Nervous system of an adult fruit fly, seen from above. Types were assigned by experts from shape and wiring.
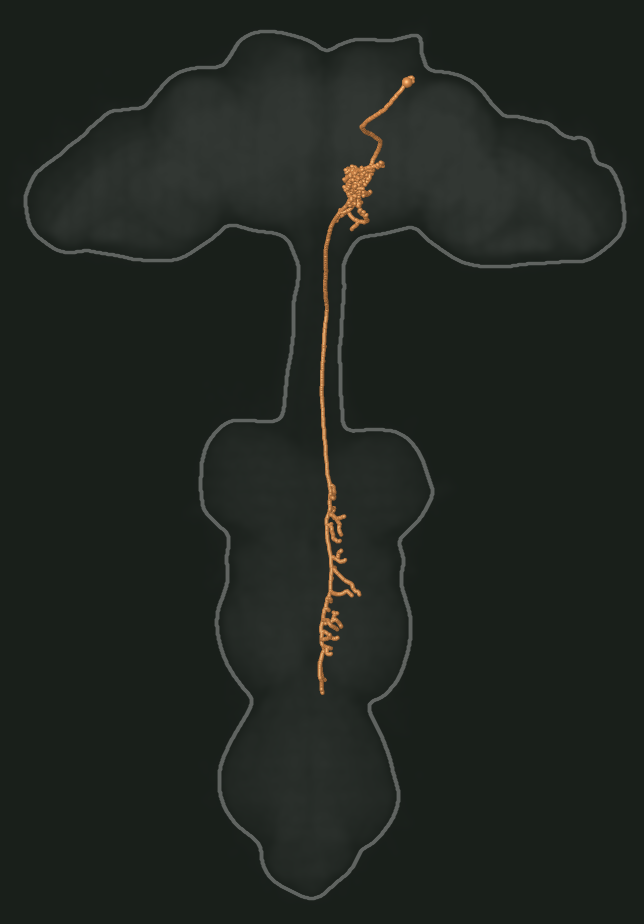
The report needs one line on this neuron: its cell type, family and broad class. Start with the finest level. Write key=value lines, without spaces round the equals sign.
cell_type=DNae004
family=hemilineage WEDd1
broad_class=descending neuron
